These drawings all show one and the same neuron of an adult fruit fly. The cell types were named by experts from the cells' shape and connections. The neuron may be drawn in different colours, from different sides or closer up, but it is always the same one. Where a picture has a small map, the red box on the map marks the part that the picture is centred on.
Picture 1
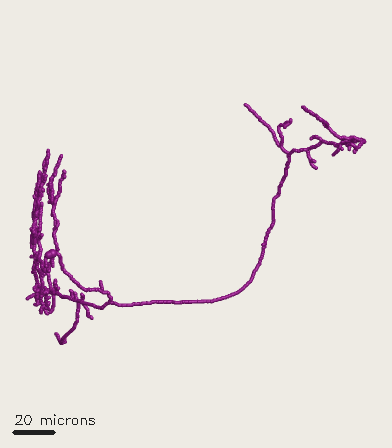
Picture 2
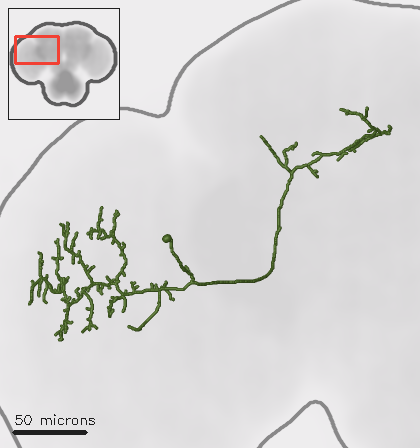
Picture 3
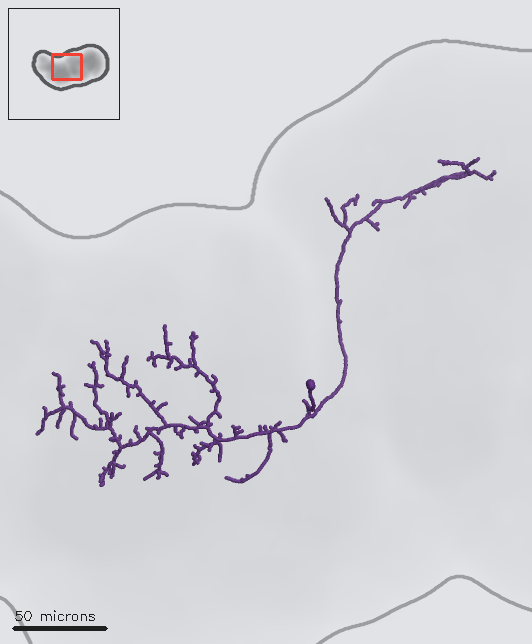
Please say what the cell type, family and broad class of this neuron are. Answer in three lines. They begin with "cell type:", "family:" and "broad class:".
cell type: MeVP16
family: MeVP
broad class: visual projection neuron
